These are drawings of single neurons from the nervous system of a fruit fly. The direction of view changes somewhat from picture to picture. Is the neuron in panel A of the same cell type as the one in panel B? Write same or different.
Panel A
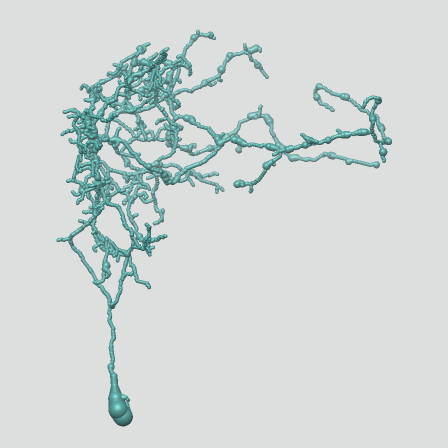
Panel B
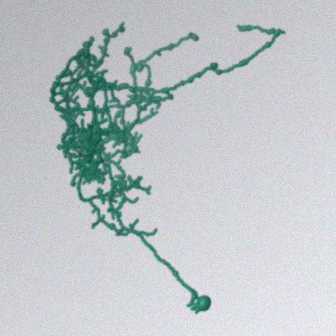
same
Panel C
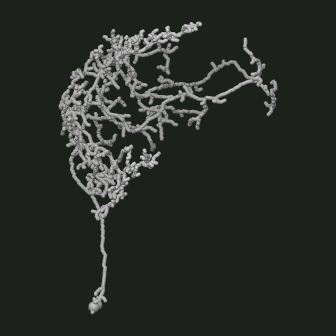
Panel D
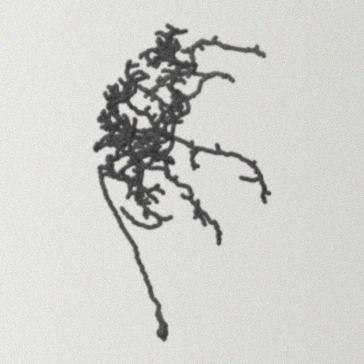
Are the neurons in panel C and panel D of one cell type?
different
